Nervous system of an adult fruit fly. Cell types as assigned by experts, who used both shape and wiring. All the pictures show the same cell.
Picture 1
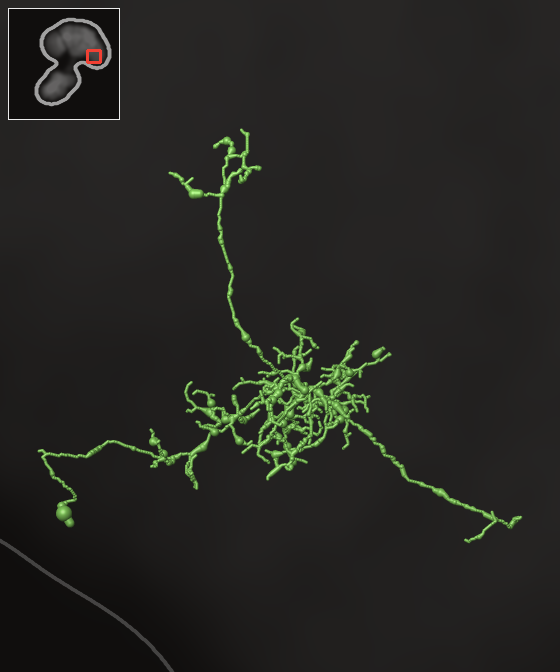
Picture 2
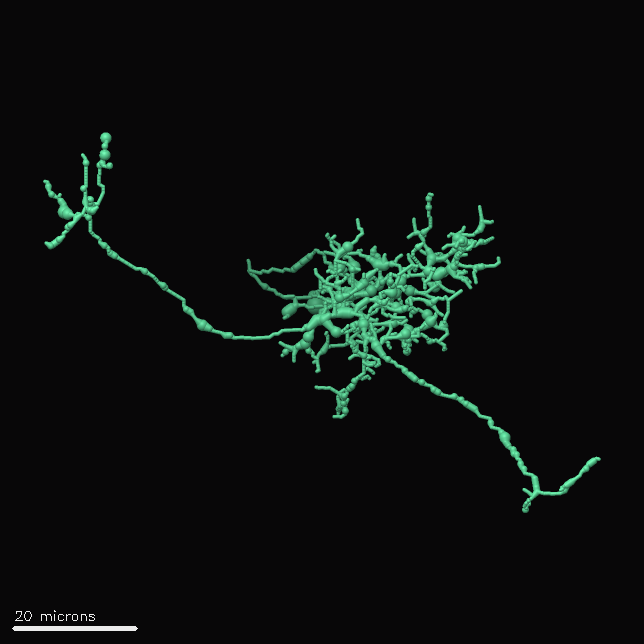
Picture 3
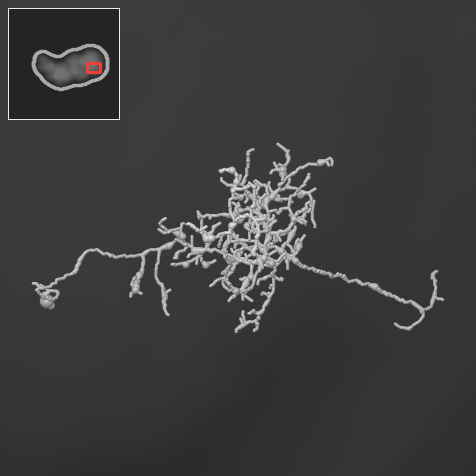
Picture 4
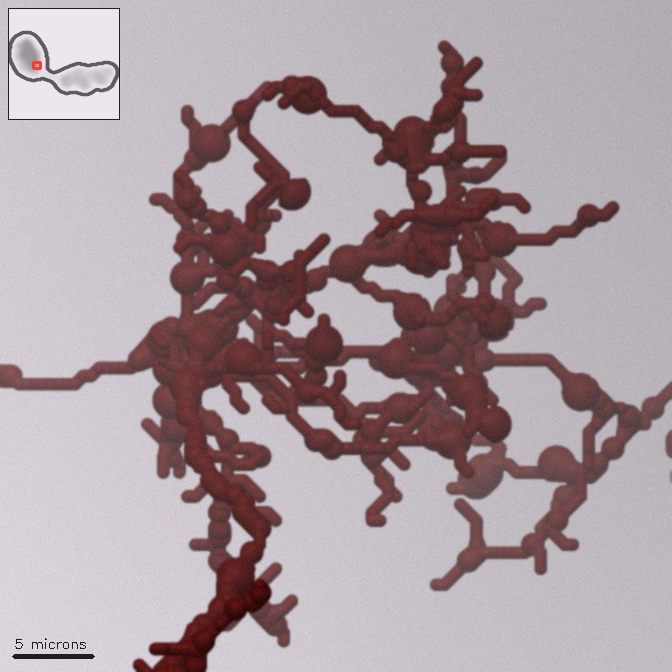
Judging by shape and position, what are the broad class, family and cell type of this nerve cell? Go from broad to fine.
optic-lobe intrinsic neuron; Y; Y11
